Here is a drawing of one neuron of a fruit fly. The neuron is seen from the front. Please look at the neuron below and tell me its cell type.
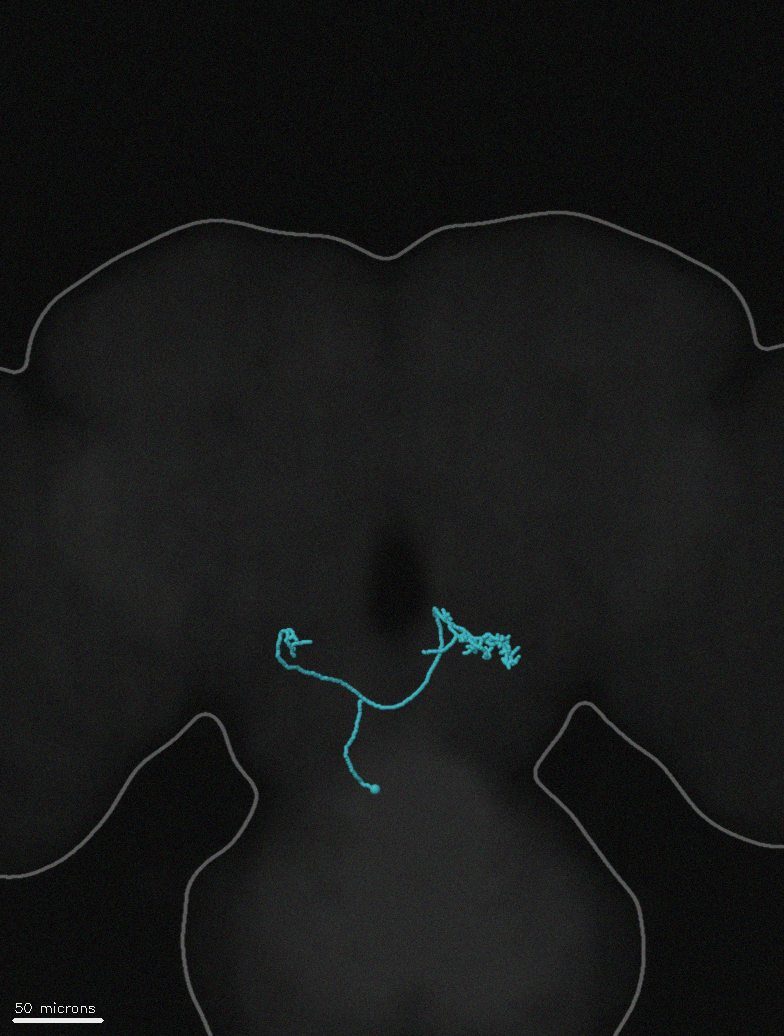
AMMC005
